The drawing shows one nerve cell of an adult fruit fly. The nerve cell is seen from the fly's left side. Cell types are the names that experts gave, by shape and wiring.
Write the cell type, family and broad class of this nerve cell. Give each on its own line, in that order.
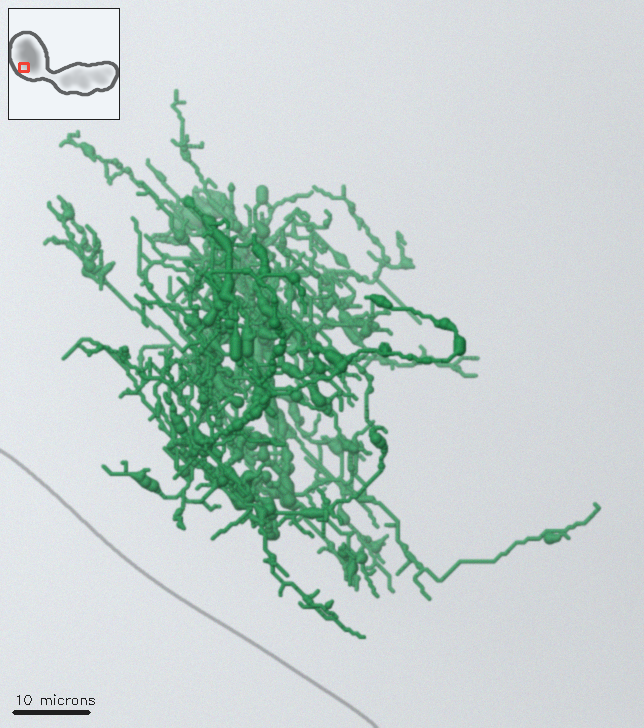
GNG059
hemilineage MD_SA1
central-brain intrinsic neuron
